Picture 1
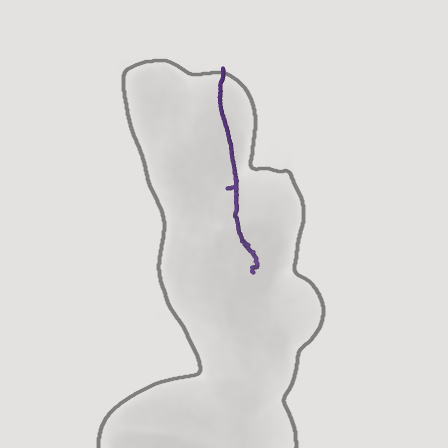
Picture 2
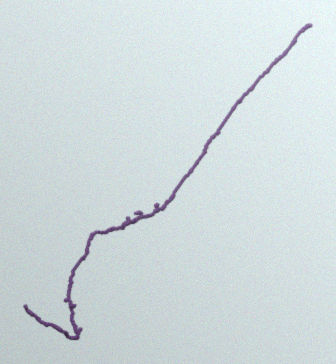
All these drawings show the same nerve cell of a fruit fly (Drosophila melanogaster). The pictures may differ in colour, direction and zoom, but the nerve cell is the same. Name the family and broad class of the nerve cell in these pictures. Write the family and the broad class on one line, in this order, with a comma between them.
class mechanosensory proprioceptive, sensory neuron entering the nerve cord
